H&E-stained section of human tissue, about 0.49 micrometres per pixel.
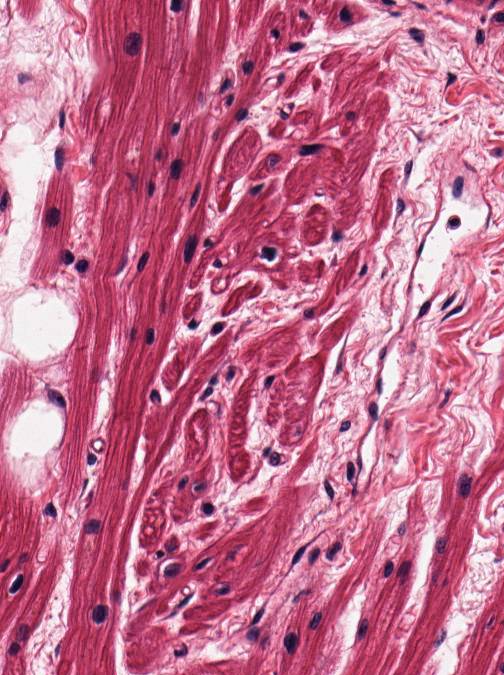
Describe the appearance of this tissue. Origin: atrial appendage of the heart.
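Long, deep pink muscle fibres run roughly bottom to top along the left side and in the lower right. Their nuclei are oval and dark, lying in the middle of the fibres. Centre holds a group of muscle fibres cut across or obliquely, giving rounded and short irregular profiles. Upper right holds loose, pale, wavy connective tissue fibres with scattered thin, dark, spindle-shaped nuclei.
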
